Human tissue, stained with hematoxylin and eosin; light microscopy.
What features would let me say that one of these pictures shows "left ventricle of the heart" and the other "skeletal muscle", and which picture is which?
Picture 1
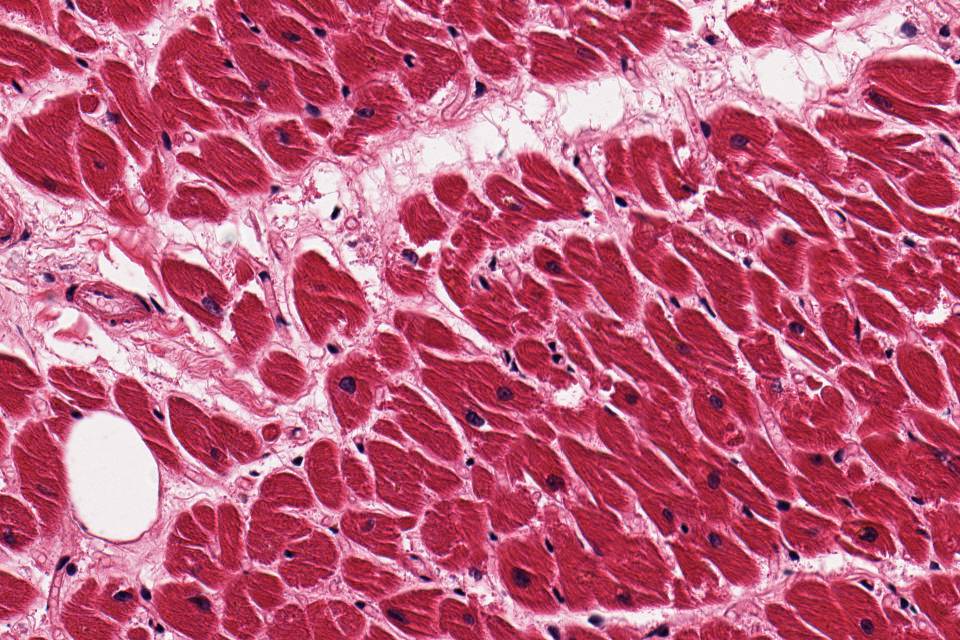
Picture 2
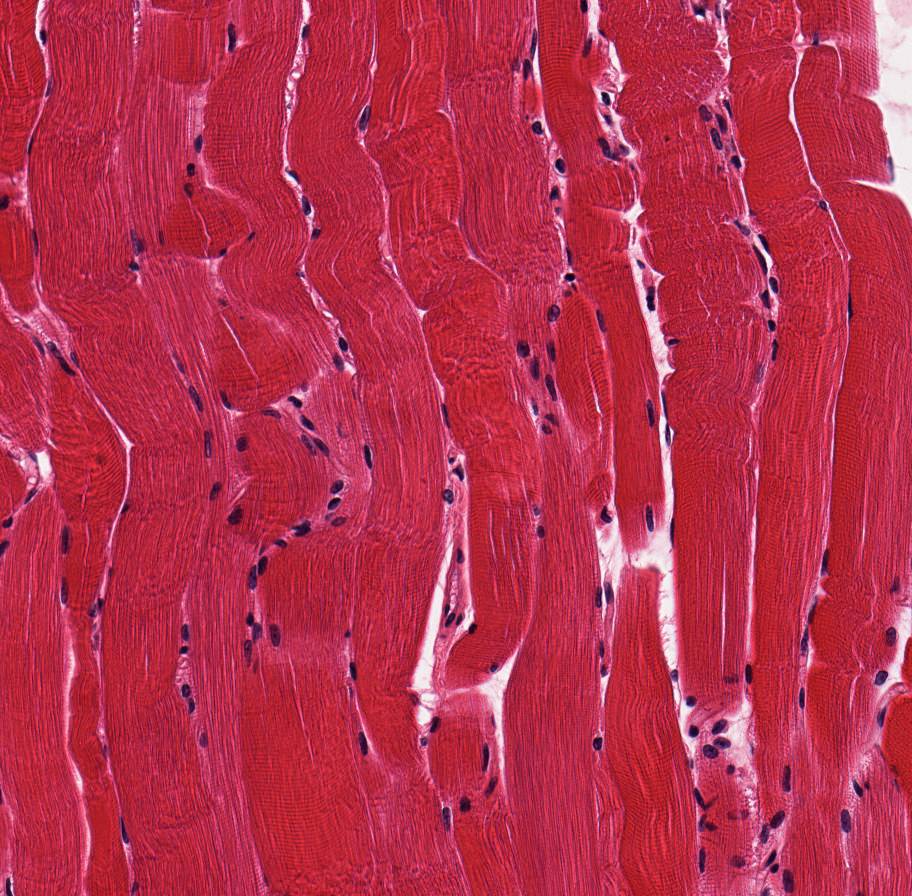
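First item, identity: picture 1 is the left ventricle of the heart and picture 2 is skeletal muscle. Second, nuclear position: in picture 1, where a nucleus is seen in a fibre it is single and central, whereas in picture 2 the nuclei lie at the fibre edges rather than in the centres.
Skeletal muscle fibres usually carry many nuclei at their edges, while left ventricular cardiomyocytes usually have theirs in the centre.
Third, nuclear form: the picture 2 nuclei are small, dark purple and elongated along the fibres; in picture 1, nuclei of that small, dark, elongated kind lie in the thin tissue between the fibres. Fourth, fibre shape and markings: some fibre profiles in picture 1 are branched or split into two arms, while picture 2 shows fine cross-striations perpendicular to the long axis. Last, staining: both have deep pink-red cytoplasm, even in picture 2.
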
